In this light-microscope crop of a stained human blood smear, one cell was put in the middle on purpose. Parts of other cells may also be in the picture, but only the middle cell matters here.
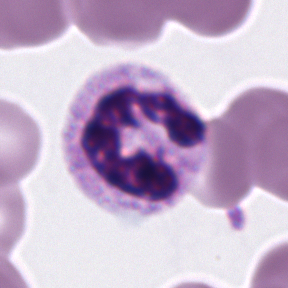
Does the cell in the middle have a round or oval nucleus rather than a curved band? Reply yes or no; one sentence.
No, instead of a compact mass, the nucleus forms a curved band without separate lobes.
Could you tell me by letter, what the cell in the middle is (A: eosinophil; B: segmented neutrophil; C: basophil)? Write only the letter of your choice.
B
